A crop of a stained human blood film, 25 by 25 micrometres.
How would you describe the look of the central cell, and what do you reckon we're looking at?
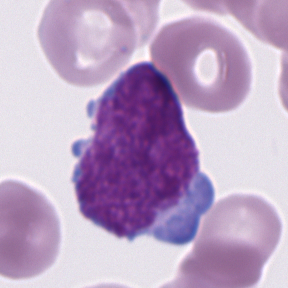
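Hmm, the nucleus here is a rounded pear shape, narrower at the top than at the bottom. The cell measures about 16 by 12 micrometres, and the nucleus about 15 by 10 micrometres. Most of the cytoplasm I can see is gathered in a bulge at the lower right, and I find no granules in it. Along the left edge, small blue blebs project from the cell. This one is a myeloblast.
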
